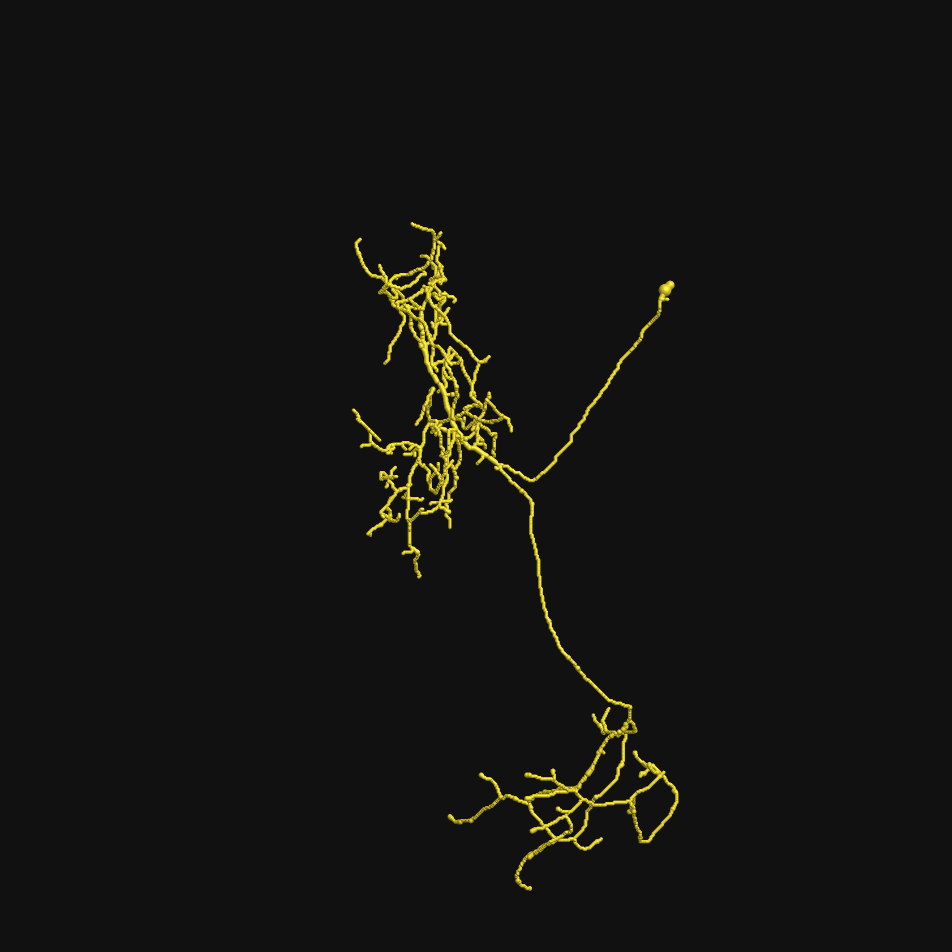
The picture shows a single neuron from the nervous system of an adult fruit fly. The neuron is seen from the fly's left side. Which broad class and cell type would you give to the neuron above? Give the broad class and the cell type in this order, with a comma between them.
central-brain intrinsic neuron, AVLP709m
